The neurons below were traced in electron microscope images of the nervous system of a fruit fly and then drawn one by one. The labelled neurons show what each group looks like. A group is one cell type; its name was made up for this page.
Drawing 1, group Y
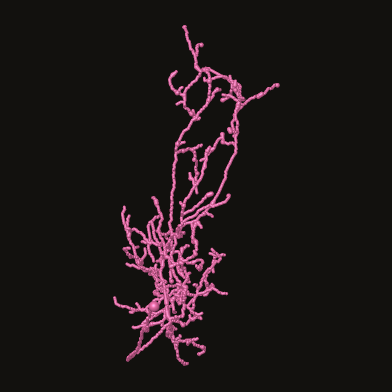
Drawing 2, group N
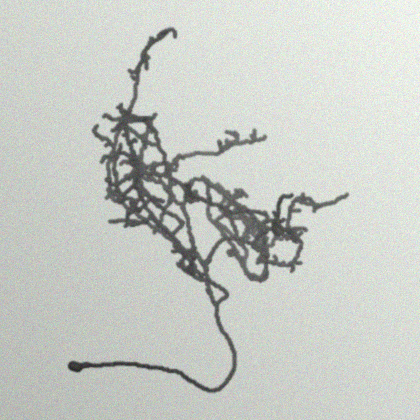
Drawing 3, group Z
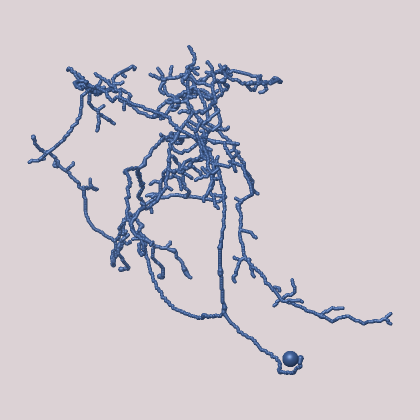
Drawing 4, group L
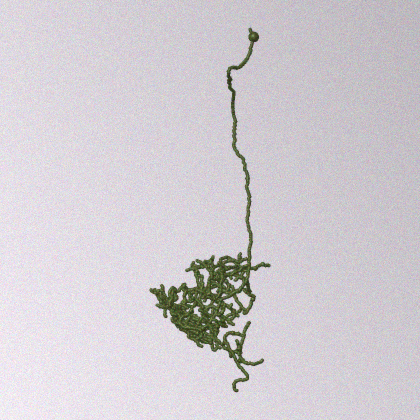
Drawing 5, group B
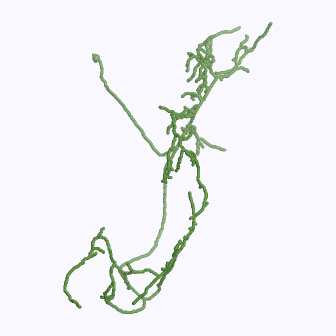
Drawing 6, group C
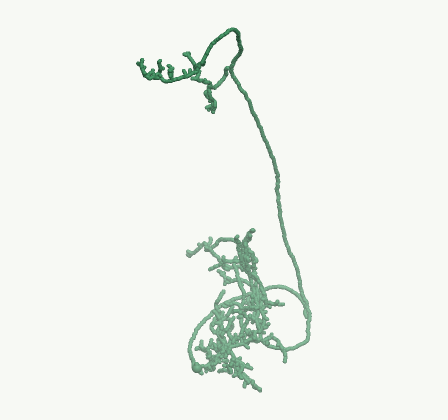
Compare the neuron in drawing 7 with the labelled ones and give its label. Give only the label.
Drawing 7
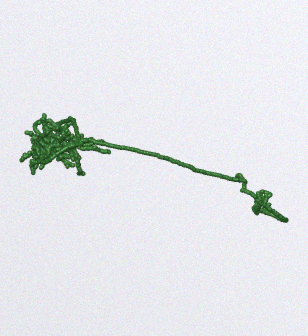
group C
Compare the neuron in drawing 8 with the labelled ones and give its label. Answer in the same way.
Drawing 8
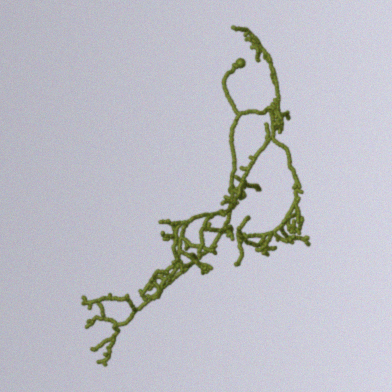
group Z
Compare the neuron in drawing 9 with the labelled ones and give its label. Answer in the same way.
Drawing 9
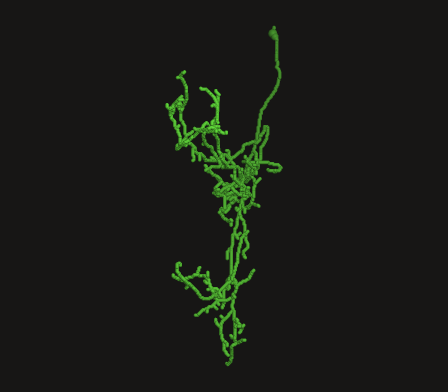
group Y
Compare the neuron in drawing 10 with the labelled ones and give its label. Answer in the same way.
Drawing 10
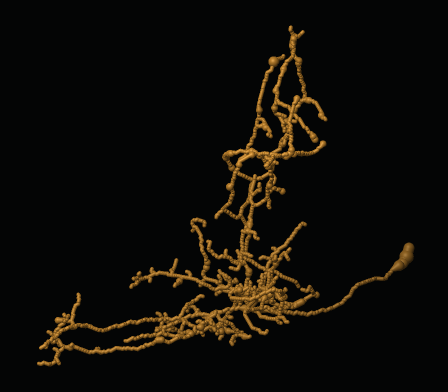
group Y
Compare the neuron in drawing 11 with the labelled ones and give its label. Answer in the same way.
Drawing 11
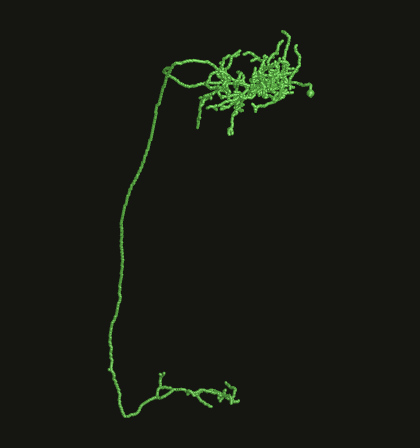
group C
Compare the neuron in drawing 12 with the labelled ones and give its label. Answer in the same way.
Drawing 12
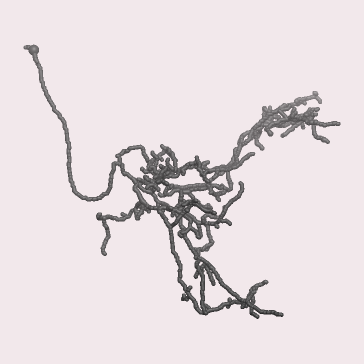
group Y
